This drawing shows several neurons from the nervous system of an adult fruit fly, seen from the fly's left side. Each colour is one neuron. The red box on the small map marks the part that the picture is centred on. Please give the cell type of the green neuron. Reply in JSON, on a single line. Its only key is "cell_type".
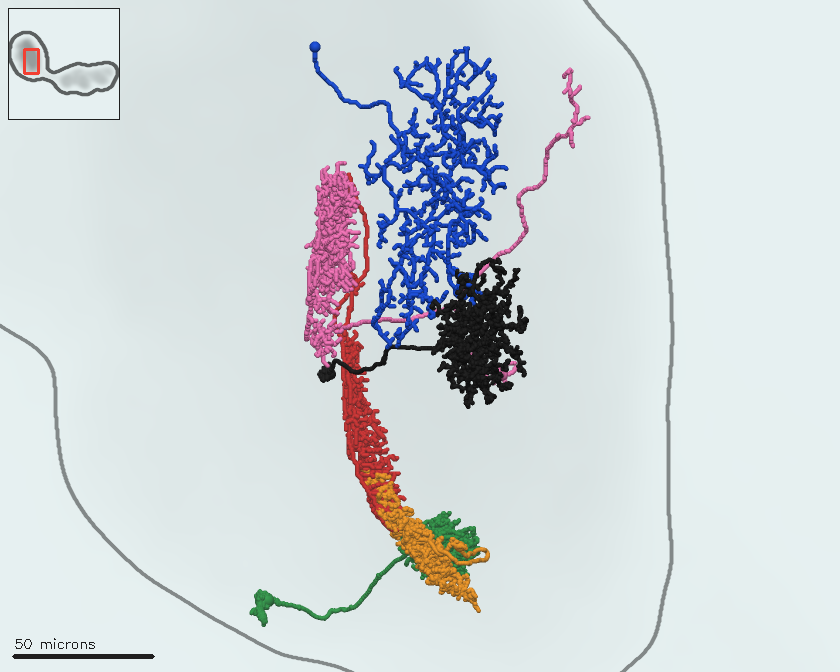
{"cell_type": "Pm4"}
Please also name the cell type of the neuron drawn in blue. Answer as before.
{"cell_type": "Pm6"}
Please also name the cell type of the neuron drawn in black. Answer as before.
{"cell_type": "Pm5"}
